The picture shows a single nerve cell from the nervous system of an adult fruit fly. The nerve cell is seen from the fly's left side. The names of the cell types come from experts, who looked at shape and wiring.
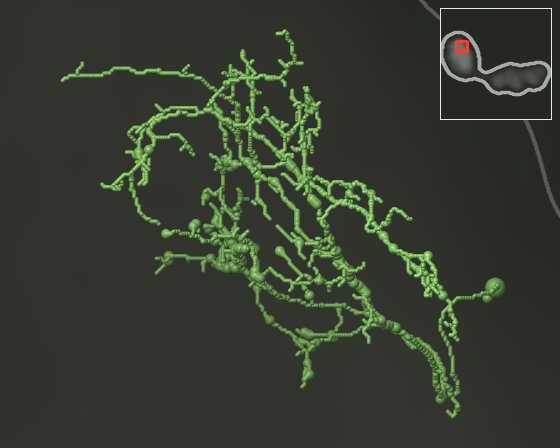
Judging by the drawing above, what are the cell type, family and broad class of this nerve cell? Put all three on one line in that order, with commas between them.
SMP491, hemilineage DM1_dorsal, central-brain intrinsic neuron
